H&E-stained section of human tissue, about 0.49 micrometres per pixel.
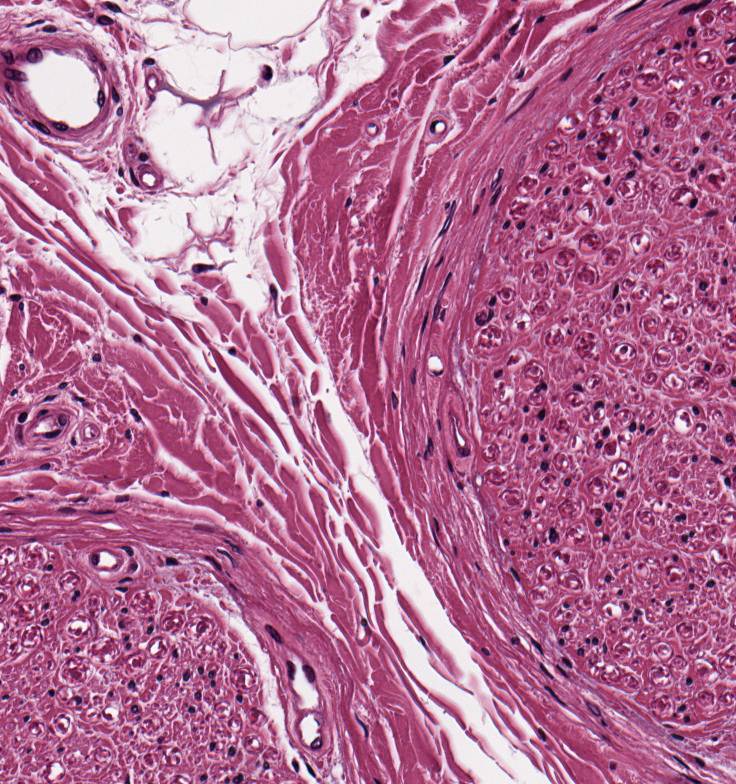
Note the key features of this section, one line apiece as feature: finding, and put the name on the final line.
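Fascicles: two, rounded, in cross-section; large one filling right half, smaller lower left
Profiles: small, round; pink dot in pale clear ring, consistent with myelinated axons cut across
Nuclei: small, dark, ovoid, singly among fibres
Fat: empty-looking adipocytes, thin membranes, top centre
Name: tibial nerve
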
